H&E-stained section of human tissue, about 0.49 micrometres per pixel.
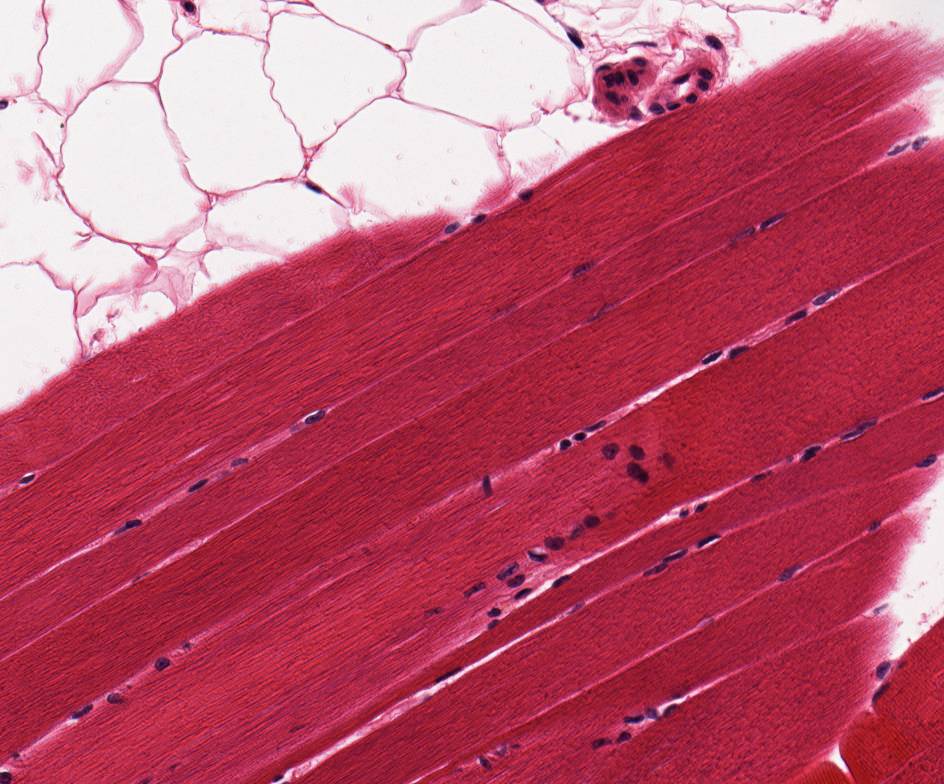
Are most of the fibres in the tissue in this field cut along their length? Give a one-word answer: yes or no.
Yes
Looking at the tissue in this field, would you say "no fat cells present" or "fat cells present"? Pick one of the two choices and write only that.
Fat cells present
